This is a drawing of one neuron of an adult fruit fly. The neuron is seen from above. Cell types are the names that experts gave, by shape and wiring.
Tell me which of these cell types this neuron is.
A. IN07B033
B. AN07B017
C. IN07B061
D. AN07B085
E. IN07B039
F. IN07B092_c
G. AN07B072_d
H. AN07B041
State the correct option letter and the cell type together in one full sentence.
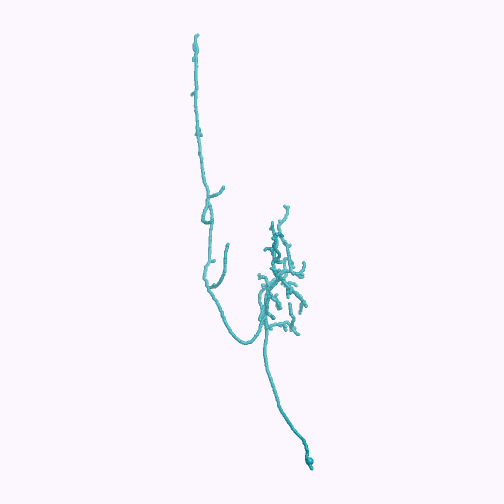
The cell type of the neuron is IN07B092_c, listed as option F.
